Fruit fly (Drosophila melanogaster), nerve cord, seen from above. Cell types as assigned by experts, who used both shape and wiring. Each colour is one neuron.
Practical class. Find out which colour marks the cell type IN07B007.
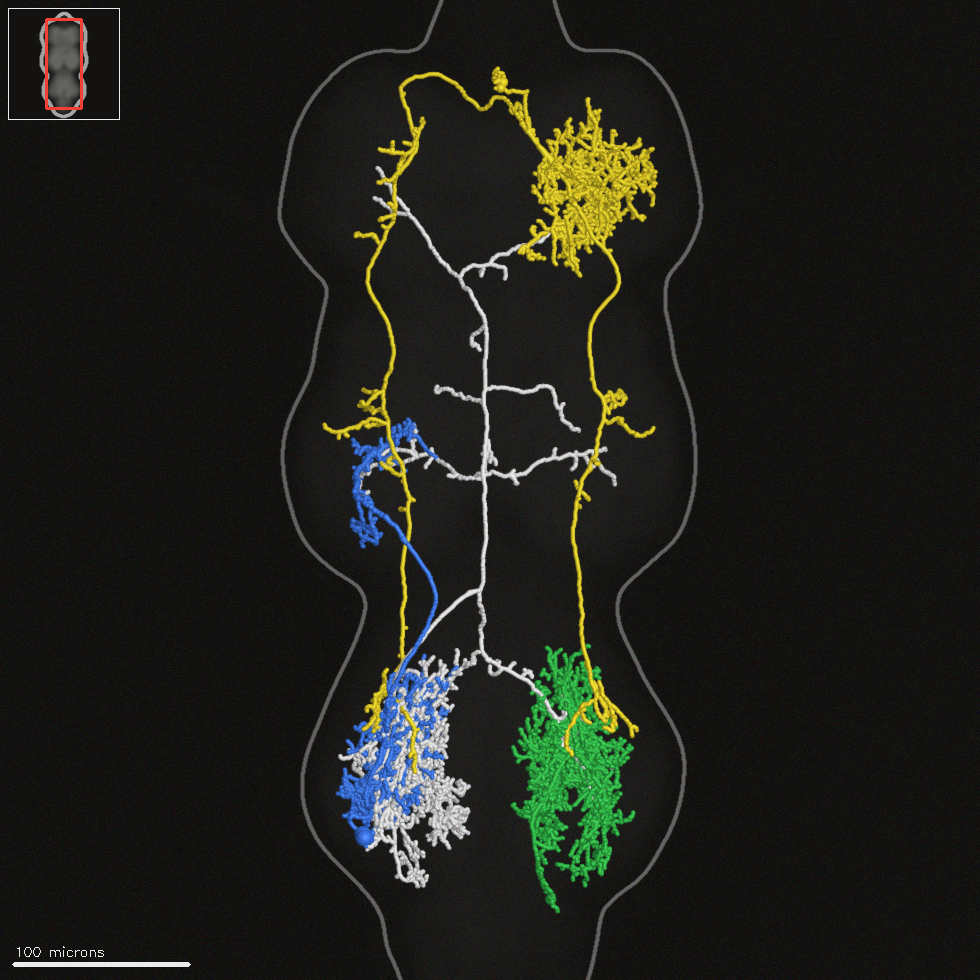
white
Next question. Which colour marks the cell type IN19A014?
blue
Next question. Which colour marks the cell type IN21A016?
green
